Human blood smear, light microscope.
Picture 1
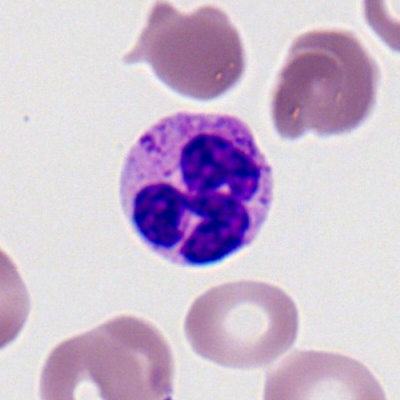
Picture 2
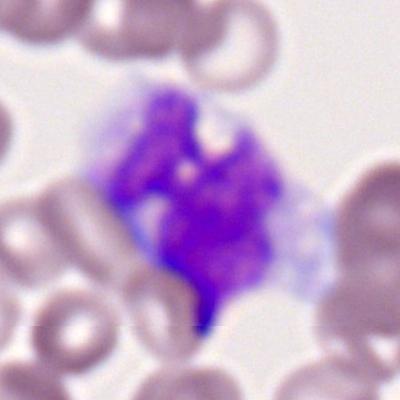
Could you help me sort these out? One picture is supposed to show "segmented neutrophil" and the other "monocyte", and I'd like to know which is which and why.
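A segmented neutrophil occupies picture 1, and a monocyte occupies picture 2. The segmented neutrophil has a round, smooth outline and a nucleus divided into three lobes, with dark purple, coarsely clumped chromatin and no visible nucleoli.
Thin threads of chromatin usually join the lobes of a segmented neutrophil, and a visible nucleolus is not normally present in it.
The monocyte's nucleus stains deep purple, narrows to a dark point at its lower edge and contains small pale gaps in its upper part.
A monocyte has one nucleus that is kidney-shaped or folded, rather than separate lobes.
The cytoplasm differs as well: pale pink-lilac with fine lilac granules in the segmented neutrophil, pale greyish-blue without distinct granules in the monocyte, whose rim is wider on the right side than on the left.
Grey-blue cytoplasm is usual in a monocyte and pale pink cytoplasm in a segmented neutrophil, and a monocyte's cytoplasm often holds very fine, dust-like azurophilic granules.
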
